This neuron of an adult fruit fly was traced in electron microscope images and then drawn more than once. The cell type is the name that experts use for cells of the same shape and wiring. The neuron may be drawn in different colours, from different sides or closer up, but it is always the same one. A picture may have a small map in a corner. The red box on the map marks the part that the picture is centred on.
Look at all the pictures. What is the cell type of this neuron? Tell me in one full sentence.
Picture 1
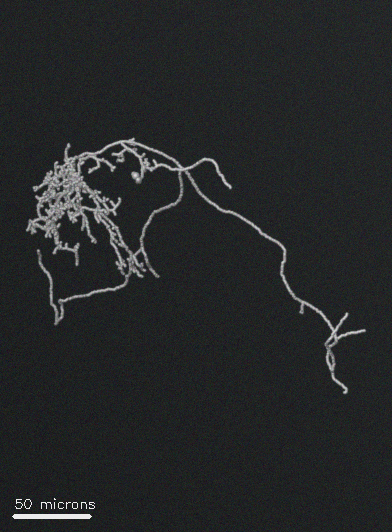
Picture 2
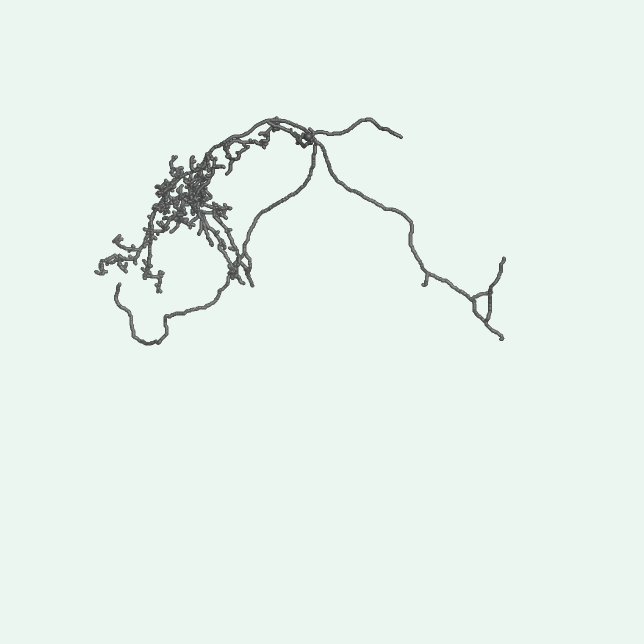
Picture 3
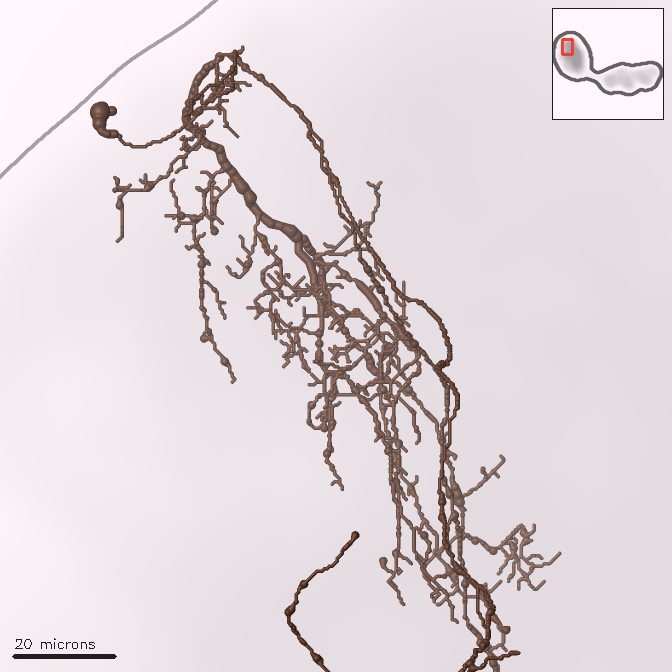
The neuron is typed under the name SIP121m.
